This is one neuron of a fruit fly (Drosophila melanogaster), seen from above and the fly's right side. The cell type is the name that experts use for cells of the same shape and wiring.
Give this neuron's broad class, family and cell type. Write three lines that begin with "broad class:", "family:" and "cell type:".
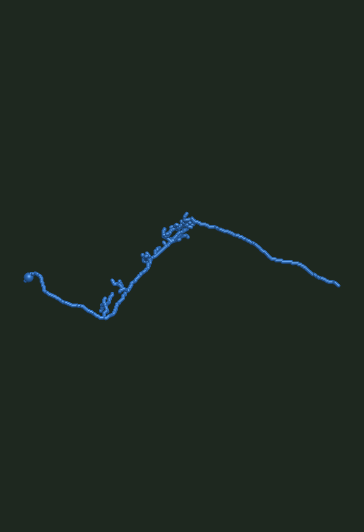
broad class: optic-lobe intrinsic neuron
family: C
cell type: C3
